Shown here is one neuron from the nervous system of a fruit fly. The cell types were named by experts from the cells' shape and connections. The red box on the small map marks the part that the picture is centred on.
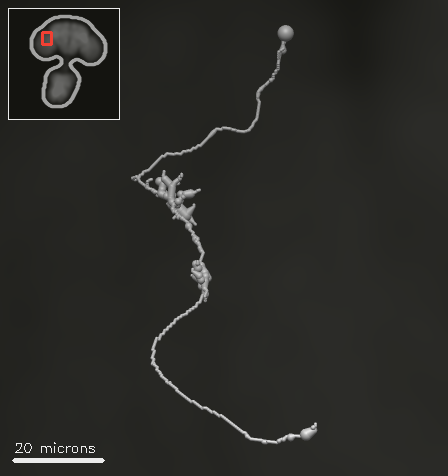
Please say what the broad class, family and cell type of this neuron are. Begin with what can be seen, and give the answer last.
By the scale bar it is about 95 microns tall in this view. In this view it is taller than it is wide. Its broad class is optic-lobe intrinsic neuron. The family is Tm. It is of cell type Tm1.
